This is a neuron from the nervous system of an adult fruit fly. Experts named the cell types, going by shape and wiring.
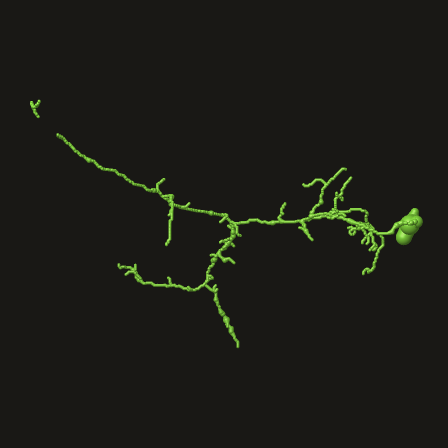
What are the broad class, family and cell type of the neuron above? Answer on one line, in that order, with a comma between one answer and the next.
motor neuron of the nerve cord, hemilineage 15B, ltm1-tibia MN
